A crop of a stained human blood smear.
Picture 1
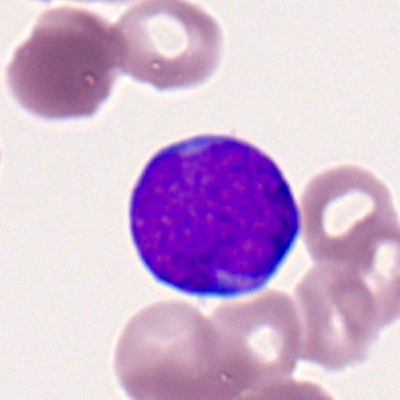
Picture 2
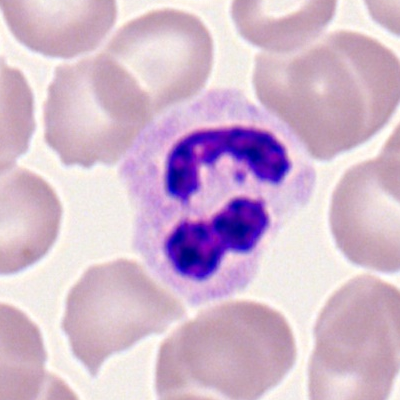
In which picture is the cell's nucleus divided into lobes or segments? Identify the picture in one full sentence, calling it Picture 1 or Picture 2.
The cell in Picture 2 has a nucleus split into separate lobes.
